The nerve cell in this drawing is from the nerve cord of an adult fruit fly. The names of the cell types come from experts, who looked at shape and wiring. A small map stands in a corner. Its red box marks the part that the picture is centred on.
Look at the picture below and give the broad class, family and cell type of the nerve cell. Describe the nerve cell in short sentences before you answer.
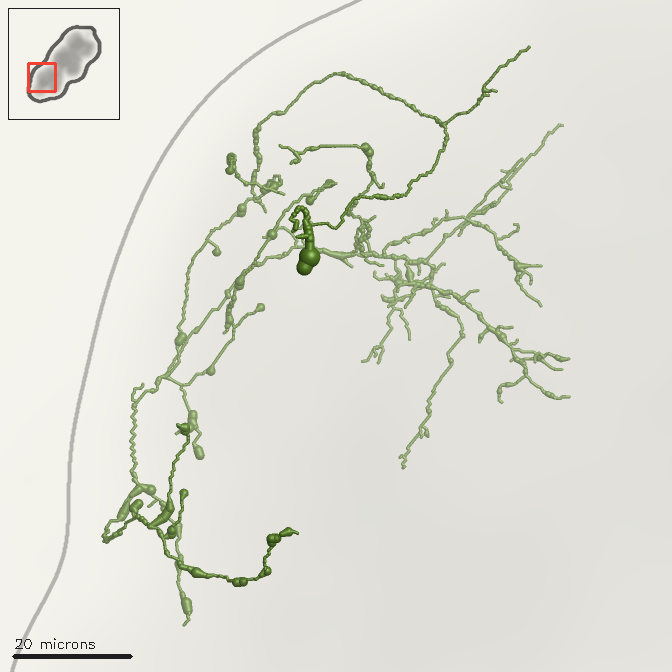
By the scale bar it is about 100 microns tall in this view. Dozens of branch ends can be seen. It is a nerve-cord intrinsic neuron. The family is hemilineage 08A. The cell type is IN08A042.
